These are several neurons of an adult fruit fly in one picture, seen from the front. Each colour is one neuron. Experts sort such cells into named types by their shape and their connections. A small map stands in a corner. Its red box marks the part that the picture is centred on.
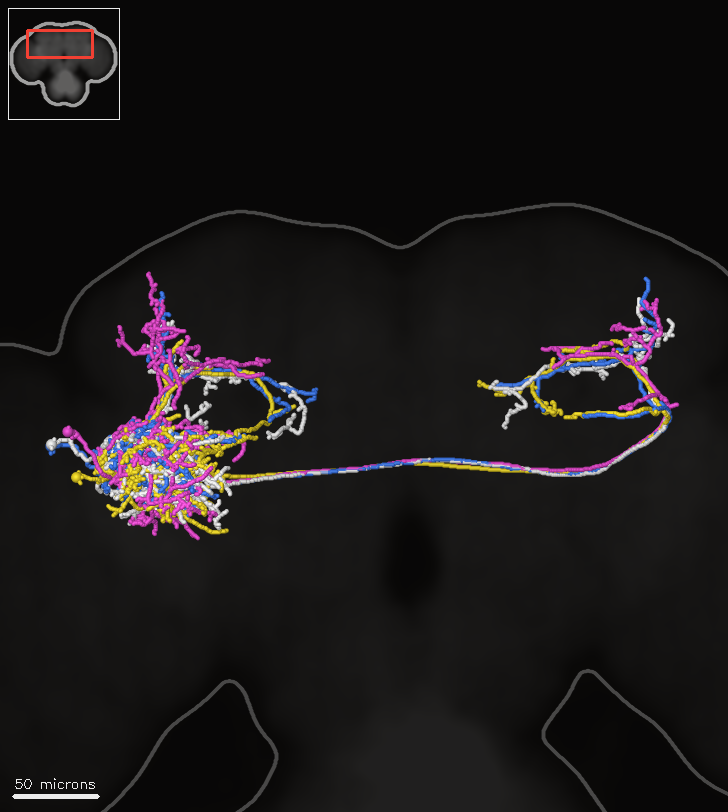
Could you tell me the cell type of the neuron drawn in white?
AVLP219_c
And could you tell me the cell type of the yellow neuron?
AVLP219_a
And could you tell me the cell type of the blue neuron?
AVLP219_b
